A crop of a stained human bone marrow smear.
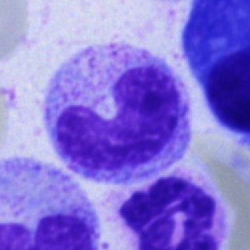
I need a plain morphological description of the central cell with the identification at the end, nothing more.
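First, the outline is round and smooth. Second, the nucleus is kidney-shaped, its deep notch opening toward the top of the cell. Third, the cytoplasm is pale lilac-blue, with fine pinkish-purple granules scattered through it. Last, the name: band neutrophil.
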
